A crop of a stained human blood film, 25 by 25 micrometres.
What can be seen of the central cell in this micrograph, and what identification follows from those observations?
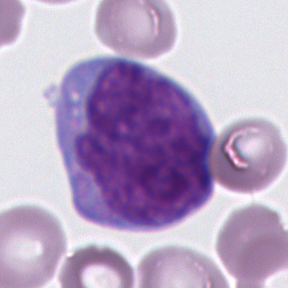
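The cell has a smooth, broadly oval outline. Its nucleus is folded and irregular, with notches cut into its left side, and measures about 15 by 11 micrometres. The nucleus occupies most of the cell, leaving a crescent of cytoplasm chiefly on the left. A few small clear spots lie in the cytoplasm near the upper left edge. The cell is an atypical promyelocyte.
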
